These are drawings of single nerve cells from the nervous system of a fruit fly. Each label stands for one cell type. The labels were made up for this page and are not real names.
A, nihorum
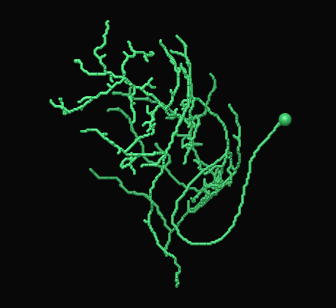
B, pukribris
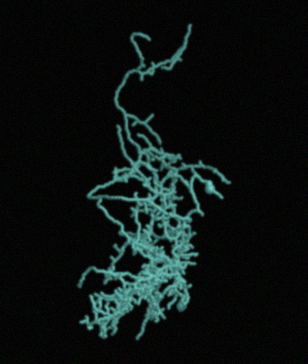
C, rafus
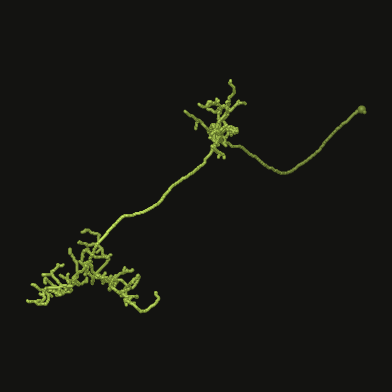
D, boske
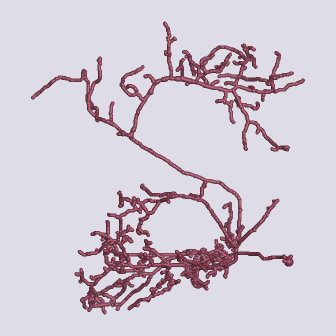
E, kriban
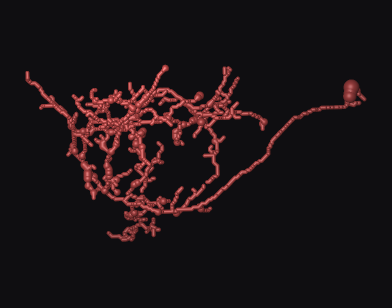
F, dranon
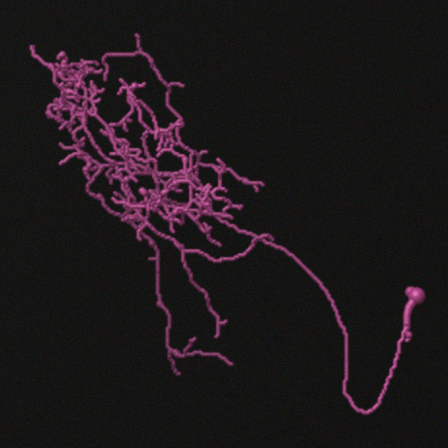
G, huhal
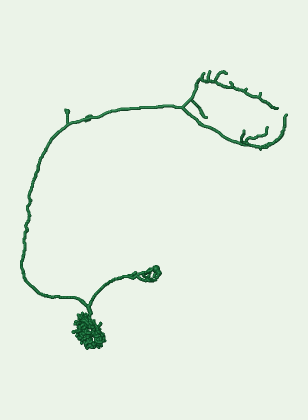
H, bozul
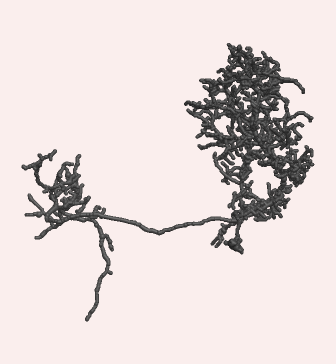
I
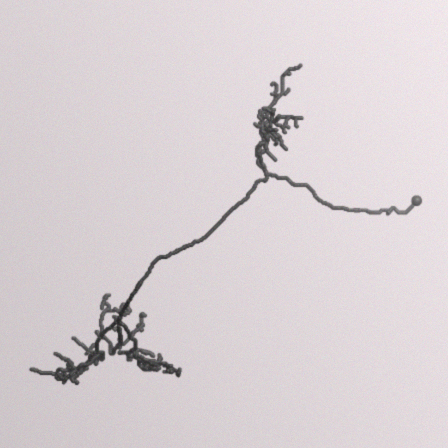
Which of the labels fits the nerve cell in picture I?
rafus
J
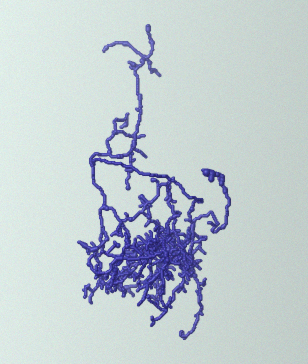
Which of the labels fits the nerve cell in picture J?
pukribris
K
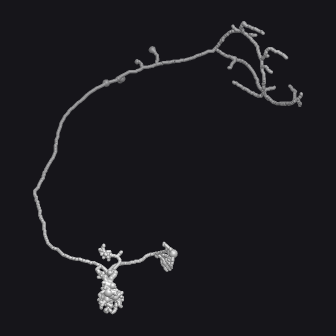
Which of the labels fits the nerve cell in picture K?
huhal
